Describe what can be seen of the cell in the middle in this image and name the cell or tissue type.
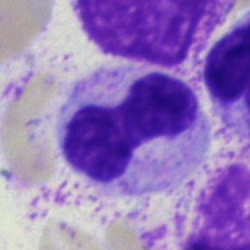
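Two nuclear lobes lie side by side, running from lower left to upper right, with dense, dark purple chromatin. The cytoplasm is pale greyish-lilac, and its rim is widest below the right-hand lobe. Answer: band neutrophil.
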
